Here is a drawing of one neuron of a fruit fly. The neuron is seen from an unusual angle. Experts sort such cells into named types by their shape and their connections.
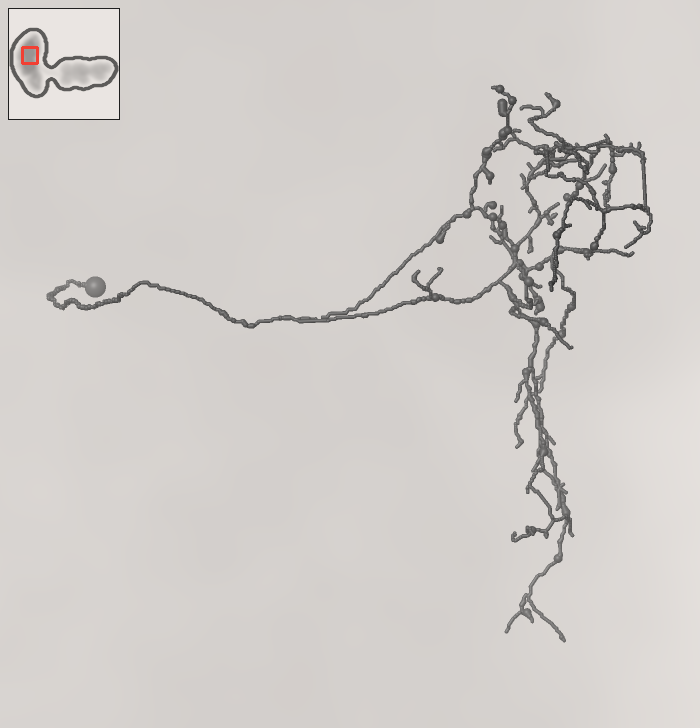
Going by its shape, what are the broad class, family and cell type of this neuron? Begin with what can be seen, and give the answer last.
It is in the brain and does not reach the nerve cord. The cell body is on the left of the picture. The picture shows dozens of branch ends. Its broad class is central-brain intrinsic neuron. The family is hemilineage LALa1_posterior. It is of cell type CB2246.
